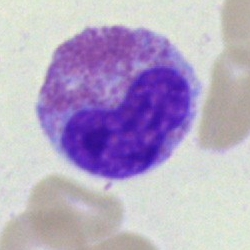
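Eosinophil in the middle of the field: its outline is round, and the nucleus is indented into a kidney-like shape. You'll notice the nucleus sits off-centre, down in the lower right part of the cell, with abundant cytoplasm filling the rest.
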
